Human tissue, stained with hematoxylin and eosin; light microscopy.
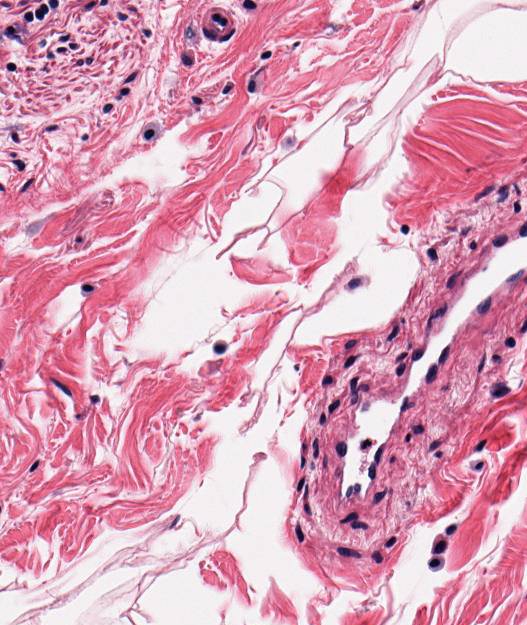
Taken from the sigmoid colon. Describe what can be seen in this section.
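There's an elongated cellular band in the lower right, closely packed elongated dark nuclei around a narrow slit-like space. Within the collagen bundles, nuclei are sparse: small, dark, mostly spindle-shaped. Upper left is more cellular than the rest: many small dark nuclei. No fat cells.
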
